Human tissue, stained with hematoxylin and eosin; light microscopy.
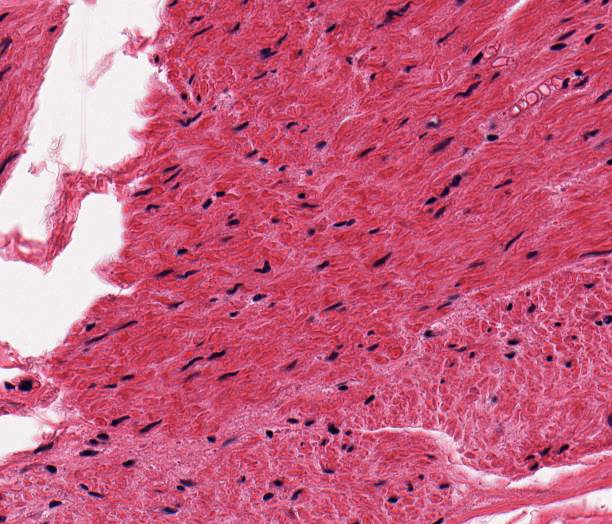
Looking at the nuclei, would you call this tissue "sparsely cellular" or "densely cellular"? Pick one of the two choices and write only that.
Densely cellular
